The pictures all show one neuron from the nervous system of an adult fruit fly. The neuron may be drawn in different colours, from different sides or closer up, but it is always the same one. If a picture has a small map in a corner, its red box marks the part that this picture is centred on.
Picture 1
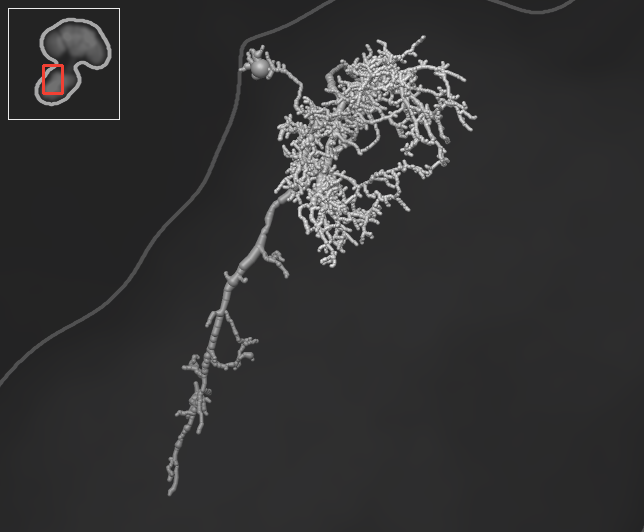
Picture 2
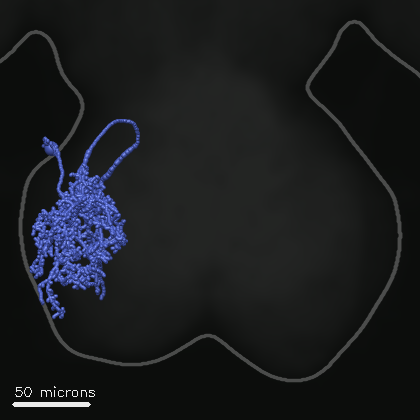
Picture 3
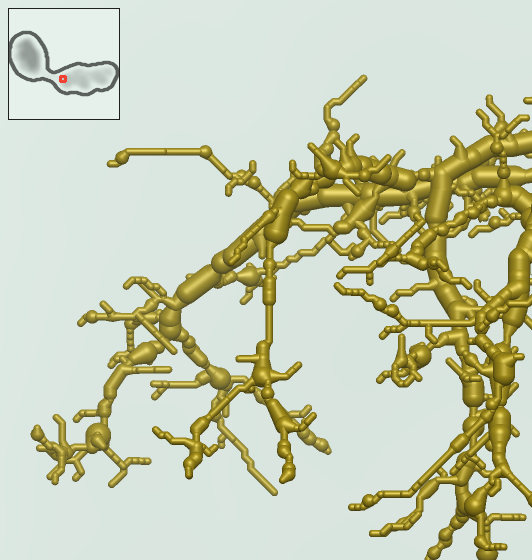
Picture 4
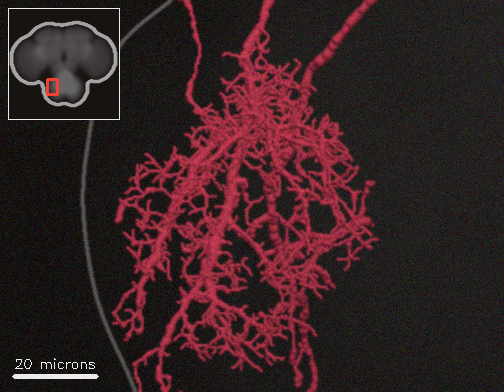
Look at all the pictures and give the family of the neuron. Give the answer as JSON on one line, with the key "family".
{"family": "hemilineage 19A"}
